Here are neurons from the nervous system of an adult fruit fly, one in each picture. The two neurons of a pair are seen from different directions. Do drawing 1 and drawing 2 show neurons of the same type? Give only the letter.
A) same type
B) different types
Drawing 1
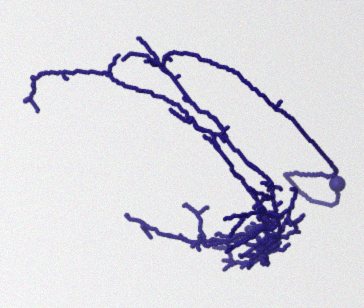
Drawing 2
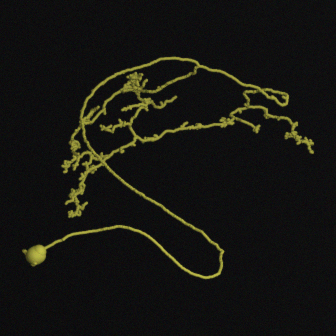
B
